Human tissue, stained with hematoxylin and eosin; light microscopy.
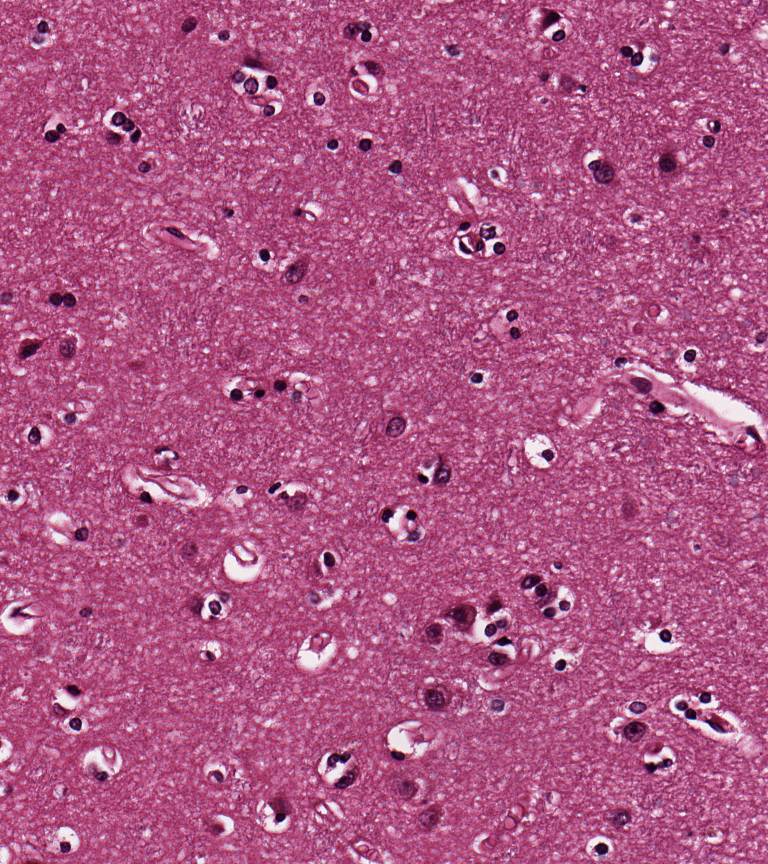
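cerebral cortex, haematoxylin and eosin, light microscope. Uniform pink, finely fibrillary matrix; cells scattered singly and in small groups throughout. Most nuclei small, round and dark, many within a clear halo. A few scattered larger cells with paler, more open nuclei. Pink background finely speckled with many tiny pale vacuoles.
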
